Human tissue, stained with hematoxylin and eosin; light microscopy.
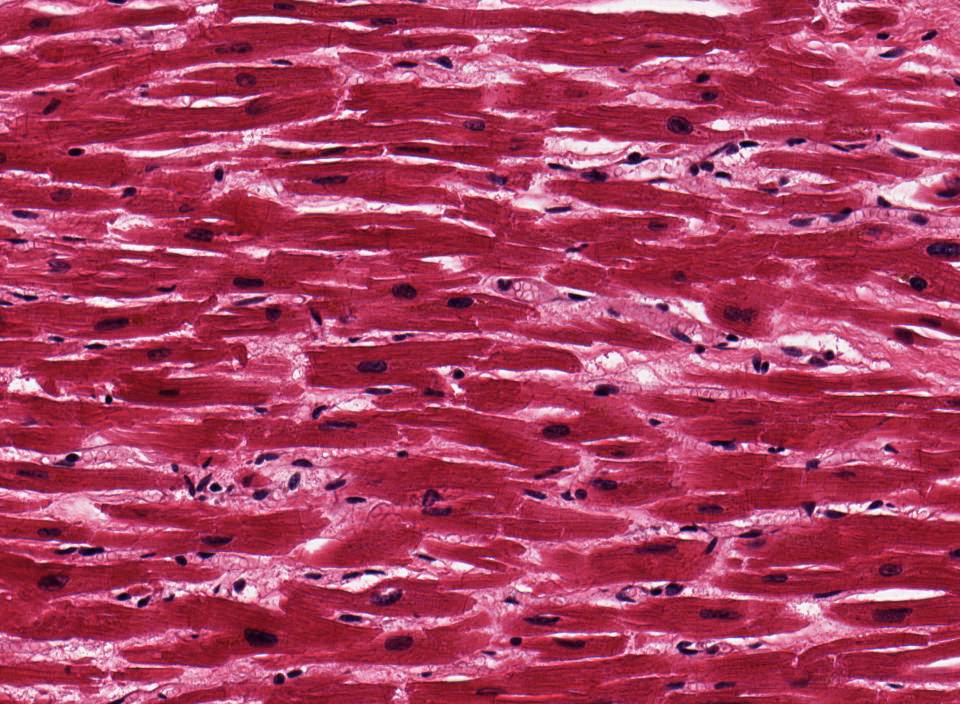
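Left ventricle of the heart, haematoxylin and eosin. Each muscle fibre segment shows a single oval nucleus, lying centrally within the fibre. The deep pink-red cytoplasm shows faint cross striations in places. The thin spaces between fibres hold the small, dark, slender nuclei of interstitial cells.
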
